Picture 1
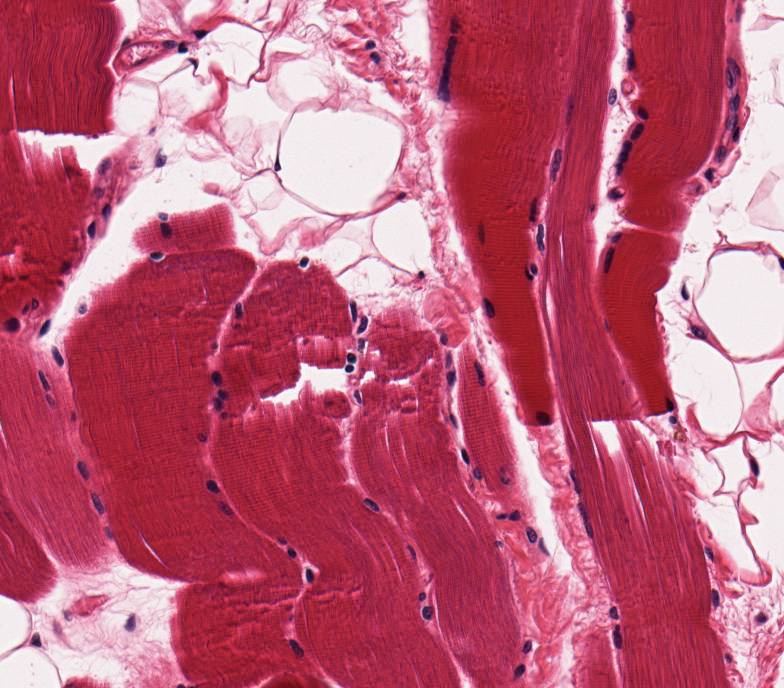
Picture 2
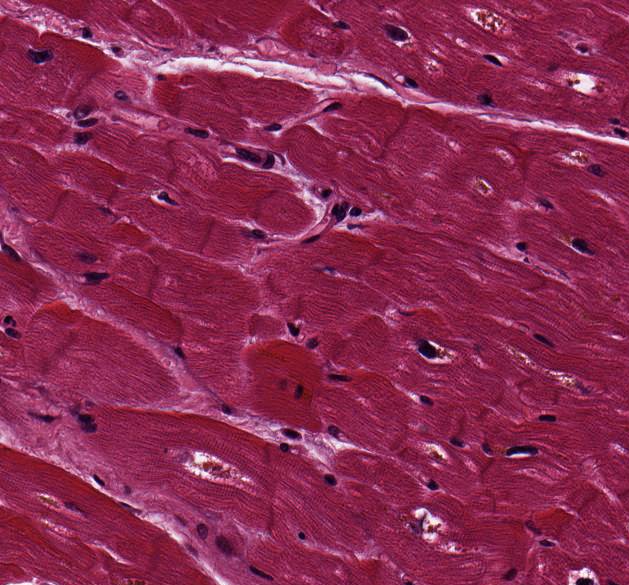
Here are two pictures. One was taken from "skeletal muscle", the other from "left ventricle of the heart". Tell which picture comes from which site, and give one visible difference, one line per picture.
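The field in picture 1 comes from the skeletal muscle. The muscle nuclei are dark, flattened and lie at the edges of the fibres rather than in their centres.
The field in picture 2 comes from the left ventricle of the heart. The muscle fibre nuclei are oval and lie centrally within the fibres.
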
